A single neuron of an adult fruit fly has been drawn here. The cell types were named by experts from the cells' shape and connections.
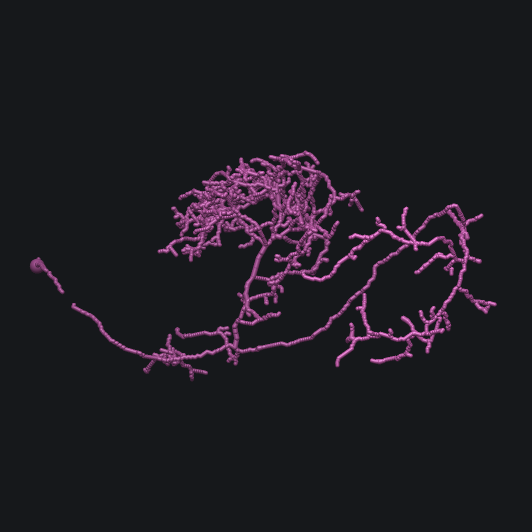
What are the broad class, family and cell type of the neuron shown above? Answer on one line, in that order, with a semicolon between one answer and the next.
central-brain intrinsic neuron; hemilineage VLPd&p1_posterior; SLP327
